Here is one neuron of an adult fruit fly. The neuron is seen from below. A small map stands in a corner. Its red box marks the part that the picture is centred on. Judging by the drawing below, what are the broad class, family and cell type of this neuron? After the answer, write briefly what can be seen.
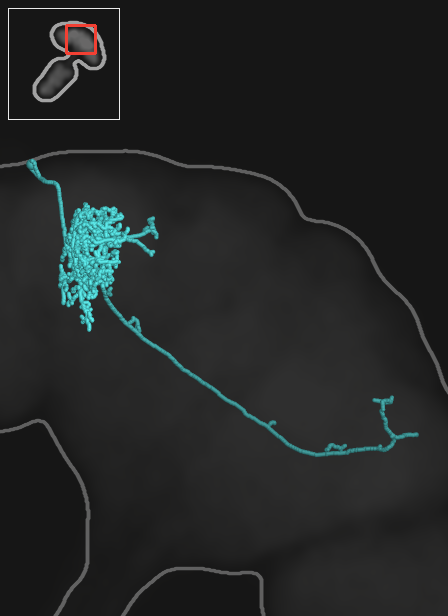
It is a central-brain intrinsic neuron. The family is hemilineage VLPl&d1_lateral. Its cell type is AVLP263. It is in the brain and does not reach the nerve cord. In this view it is wider than it is tall.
